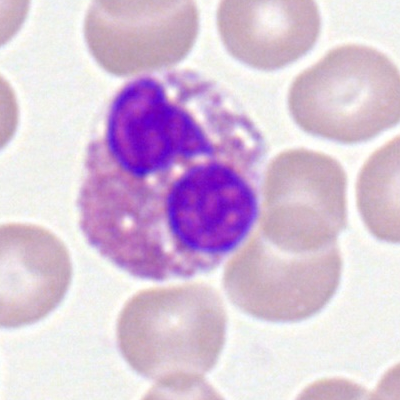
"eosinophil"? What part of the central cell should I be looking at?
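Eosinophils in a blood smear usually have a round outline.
This eosinophil's outline is roughly round with a smooth edge, which agrees.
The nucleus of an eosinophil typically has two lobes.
Here one lobe lies toward the upper left and the other toward the lower right, matching that pattern.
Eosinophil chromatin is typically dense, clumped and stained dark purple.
The chromatin in this cell is dark purple and condensed, in keeping with that. The cytoplasm is abundant and takes up more of the cell than the nucleus does.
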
